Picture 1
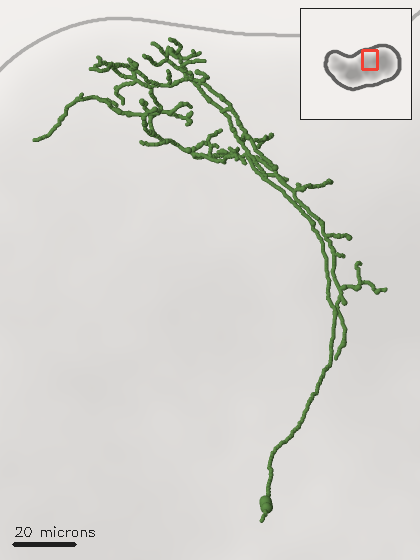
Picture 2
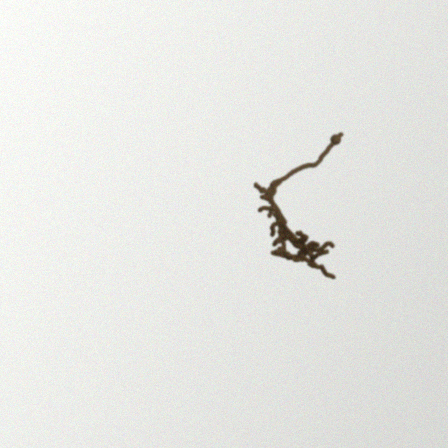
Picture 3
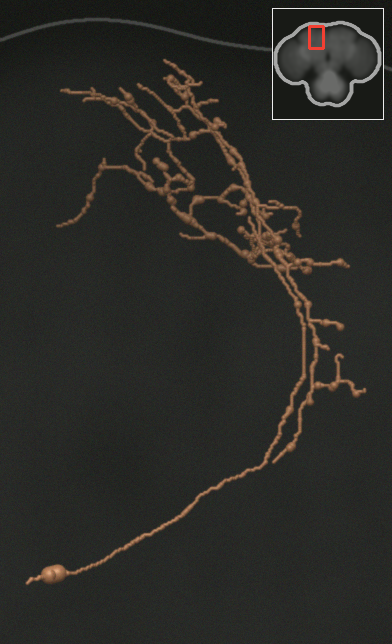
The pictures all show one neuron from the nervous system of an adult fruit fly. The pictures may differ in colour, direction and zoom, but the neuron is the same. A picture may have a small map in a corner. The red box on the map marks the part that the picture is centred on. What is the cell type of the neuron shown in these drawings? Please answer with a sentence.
The cell type is CB4156.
